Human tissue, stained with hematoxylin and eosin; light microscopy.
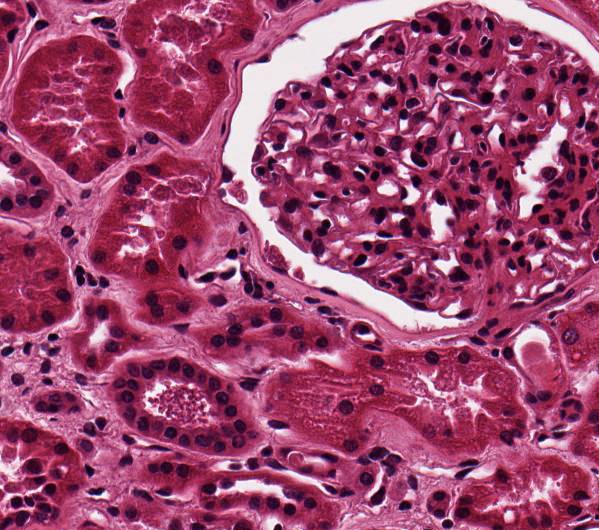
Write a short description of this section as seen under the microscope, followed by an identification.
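A single glomerulus sits in the upper right part of the field; tubules fill the rest. Bowman's capsule is lined by a thin layer of flattened cells. Most tubular cells have abundant, deeply eosinophilic, granular cytoplasm and round nuclei lying basal to central. In the lower left-centre, one tubule holds pale granular material in its lumen. This section is renal cortex.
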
